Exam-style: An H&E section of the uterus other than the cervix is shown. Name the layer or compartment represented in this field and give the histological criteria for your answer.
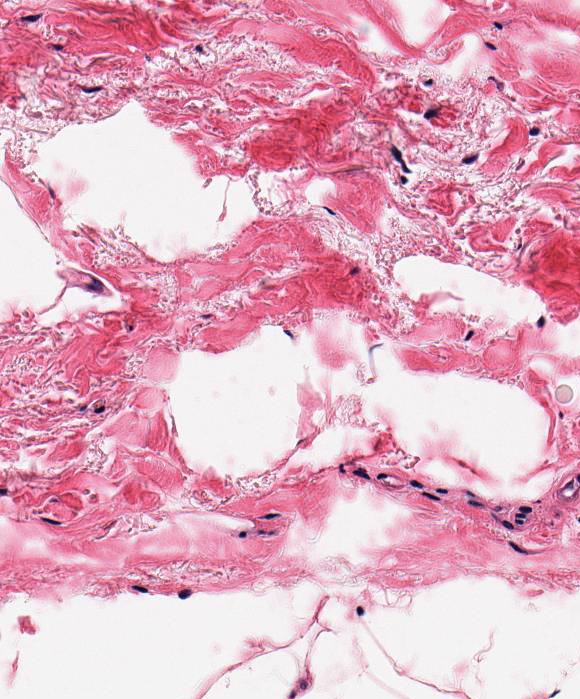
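You're in loose connective tissue here. Wavy eosinophilic collagen bundles are separated by large irregular clear spaces that are empty, with no red blood cells, and the nuclei are sparse, small, dark and elongated, scattered singly among the bundles.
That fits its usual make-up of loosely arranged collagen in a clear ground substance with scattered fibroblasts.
There's no epithelium anywhere in the field.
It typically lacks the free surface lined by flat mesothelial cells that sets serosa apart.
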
